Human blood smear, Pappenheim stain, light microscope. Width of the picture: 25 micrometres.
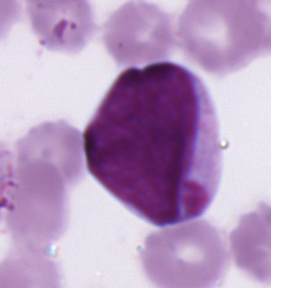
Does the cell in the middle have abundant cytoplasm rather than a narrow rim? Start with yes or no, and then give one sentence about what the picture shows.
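No. The cytoplasm forms a narrow pale crescent on the right side only.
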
